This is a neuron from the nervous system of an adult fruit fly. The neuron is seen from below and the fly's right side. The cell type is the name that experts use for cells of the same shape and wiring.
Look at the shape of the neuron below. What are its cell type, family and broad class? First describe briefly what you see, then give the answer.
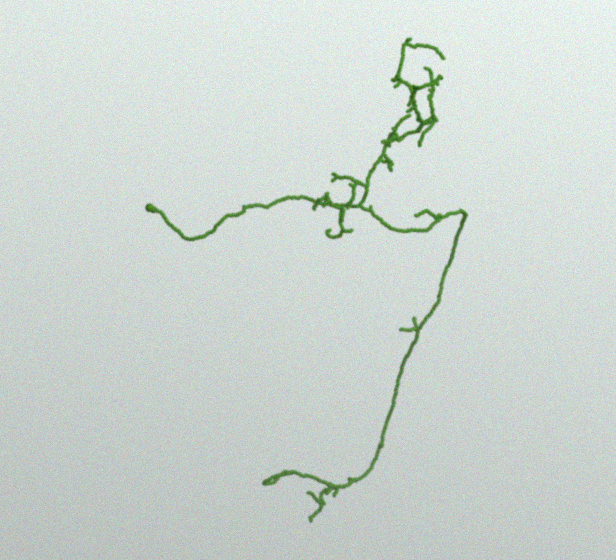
In this view it is taller than it is wide. It is of cell type pC1_19. The family is hemilineage DM4_dorsal. It is a central-brain intrinsic neuron.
